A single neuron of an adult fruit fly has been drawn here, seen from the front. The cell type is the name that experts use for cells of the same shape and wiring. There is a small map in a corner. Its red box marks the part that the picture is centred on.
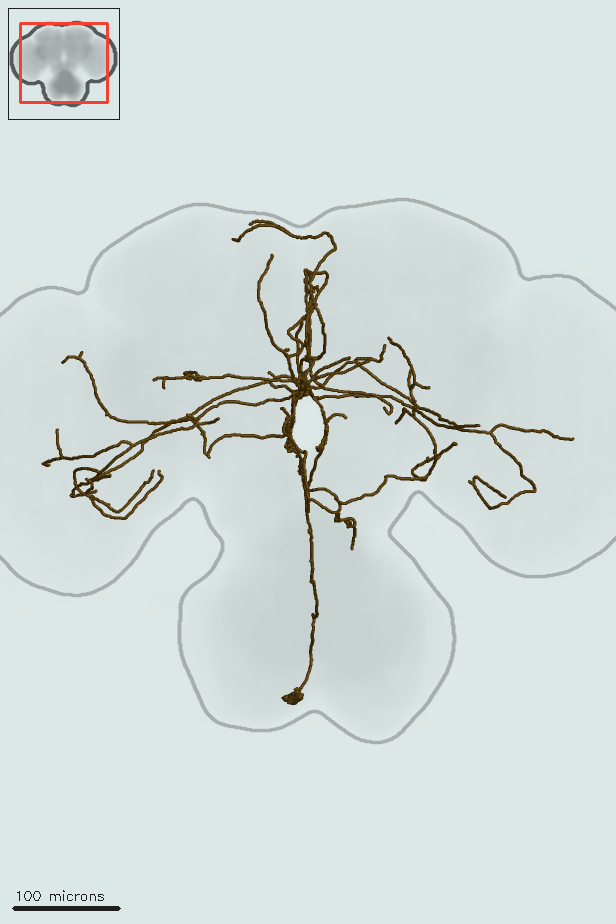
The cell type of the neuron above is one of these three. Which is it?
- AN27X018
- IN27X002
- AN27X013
AN27X013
